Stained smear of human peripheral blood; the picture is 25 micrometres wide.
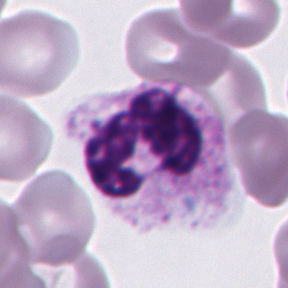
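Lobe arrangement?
Curved around a pale cytoplasmic patch near the cell centre.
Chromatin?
Dense, dark purple.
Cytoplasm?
Plentiful, pale pinkish-lilac, with fine small lilac-pink granules scattered throughout.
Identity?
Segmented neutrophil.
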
